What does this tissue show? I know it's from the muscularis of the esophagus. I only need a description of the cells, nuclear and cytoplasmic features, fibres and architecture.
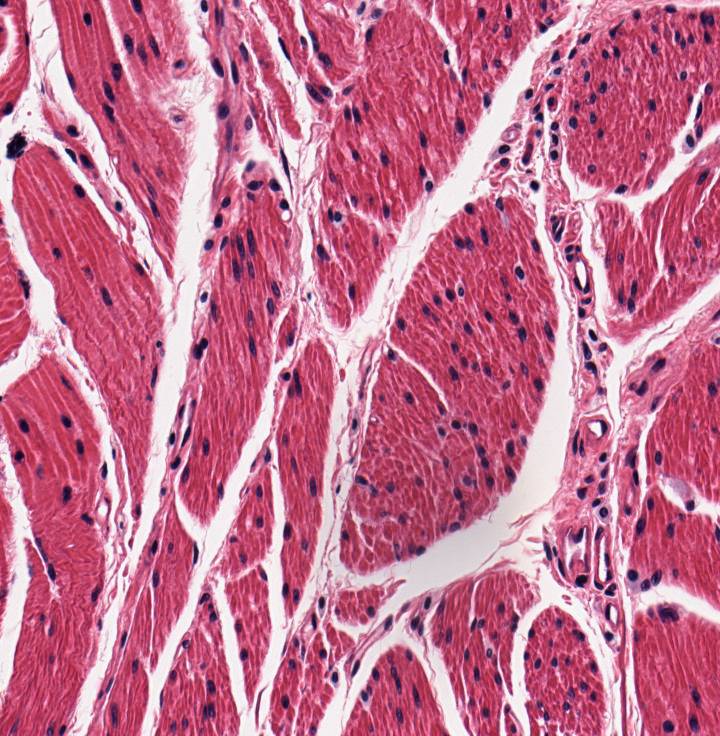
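I see bundles of deeply eosinophilic muscle fibres, parted by thin strands of loose connective tissue. On the left the fibres run lengthwise, yet the large central bundle is cut more across or obliquely. Toward the right, small thin-walled vessels cluster in a connective tissue strip. I find no fat cells anywhere.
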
